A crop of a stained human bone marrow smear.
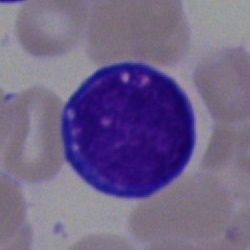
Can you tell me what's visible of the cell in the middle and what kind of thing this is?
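Almost the whole cell is filled by the nucleus, leaving a deep blue rim of cytoplasm. Its chromatin is finely and evenly textured, without coarse clumps. A few small pale pink dots lie near the top and left edge. The cell is a blast.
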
